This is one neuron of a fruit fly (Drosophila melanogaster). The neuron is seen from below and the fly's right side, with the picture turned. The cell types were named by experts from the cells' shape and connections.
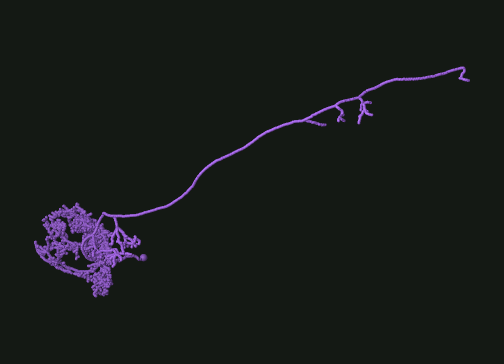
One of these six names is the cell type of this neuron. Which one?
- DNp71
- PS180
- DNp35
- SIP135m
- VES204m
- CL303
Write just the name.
DNp35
